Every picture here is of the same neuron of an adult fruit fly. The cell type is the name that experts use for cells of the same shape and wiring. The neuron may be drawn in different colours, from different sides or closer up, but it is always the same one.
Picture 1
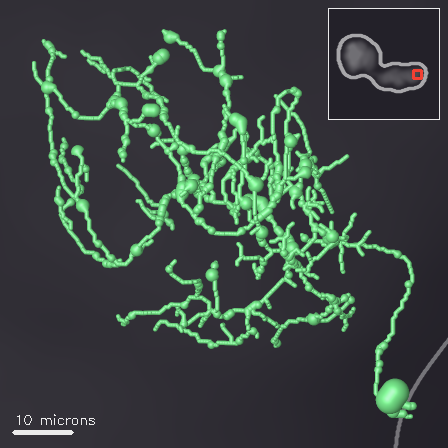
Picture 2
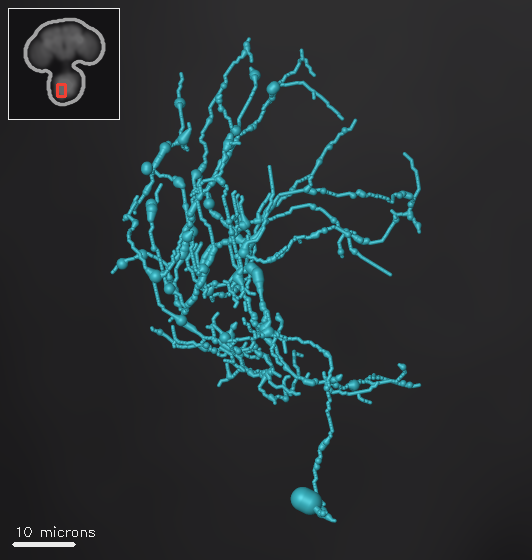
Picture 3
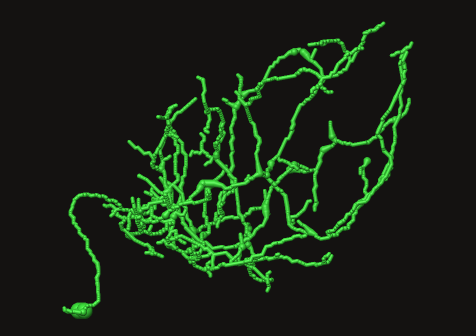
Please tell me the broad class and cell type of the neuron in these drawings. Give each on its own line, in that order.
nerve-cord intrinsic neuron
INXXX431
